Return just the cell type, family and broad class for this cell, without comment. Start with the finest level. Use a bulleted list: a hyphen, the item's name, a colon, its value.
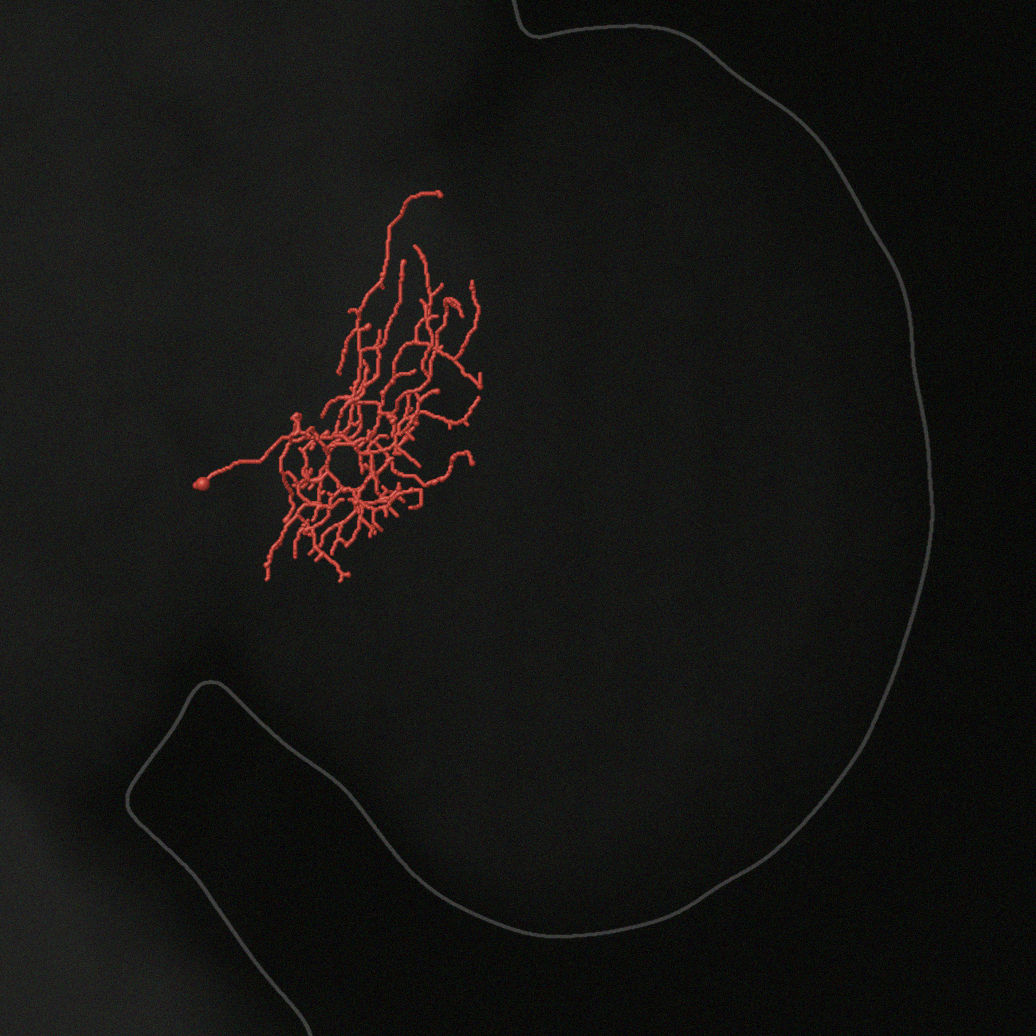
- cell type: Li19
- family: Li
- broad class: optic-lobe intrinsic neuron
